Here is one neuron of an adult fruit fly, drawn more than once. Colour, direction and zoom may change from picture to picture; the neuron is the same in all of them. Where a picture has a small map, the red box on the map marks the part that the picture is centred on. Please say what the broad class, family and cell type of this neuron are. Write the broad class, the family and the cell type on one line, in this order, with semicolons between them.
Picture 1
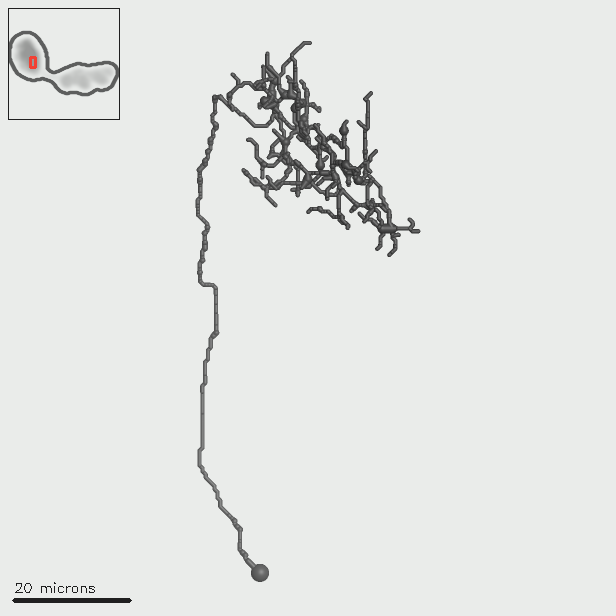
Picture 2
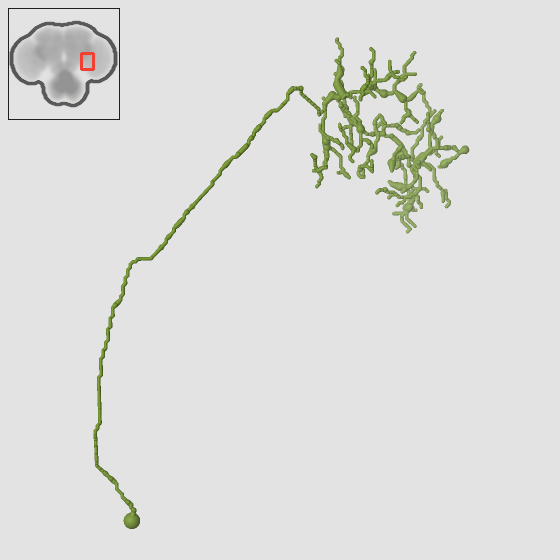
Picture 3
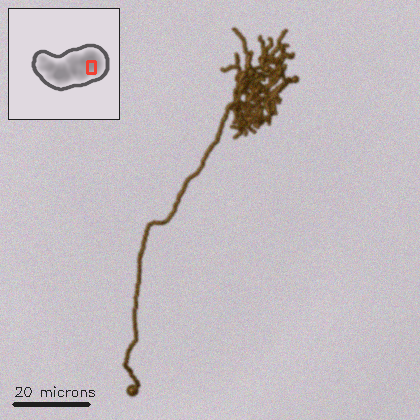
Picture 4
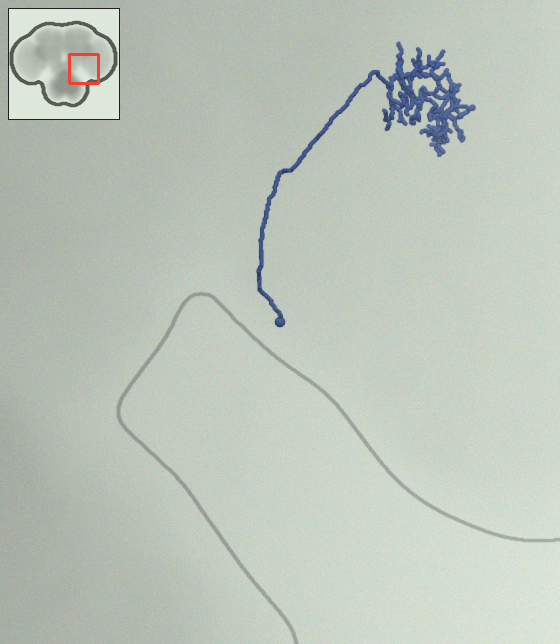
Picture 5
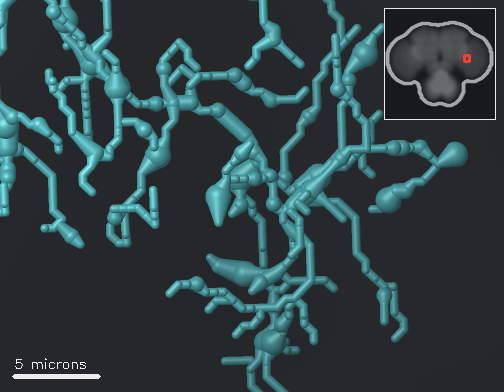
optic-lobe intrinsic neuron; Li; Li22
